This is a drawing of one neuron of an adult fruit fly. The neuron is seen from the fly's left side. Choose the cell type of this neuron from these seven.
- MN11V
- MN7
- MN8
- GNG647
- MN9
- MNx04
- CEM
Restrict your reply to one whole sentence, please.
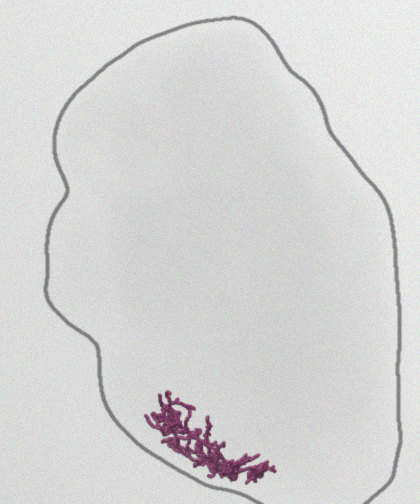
In the scheme of cell types, this neuron is MN8.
